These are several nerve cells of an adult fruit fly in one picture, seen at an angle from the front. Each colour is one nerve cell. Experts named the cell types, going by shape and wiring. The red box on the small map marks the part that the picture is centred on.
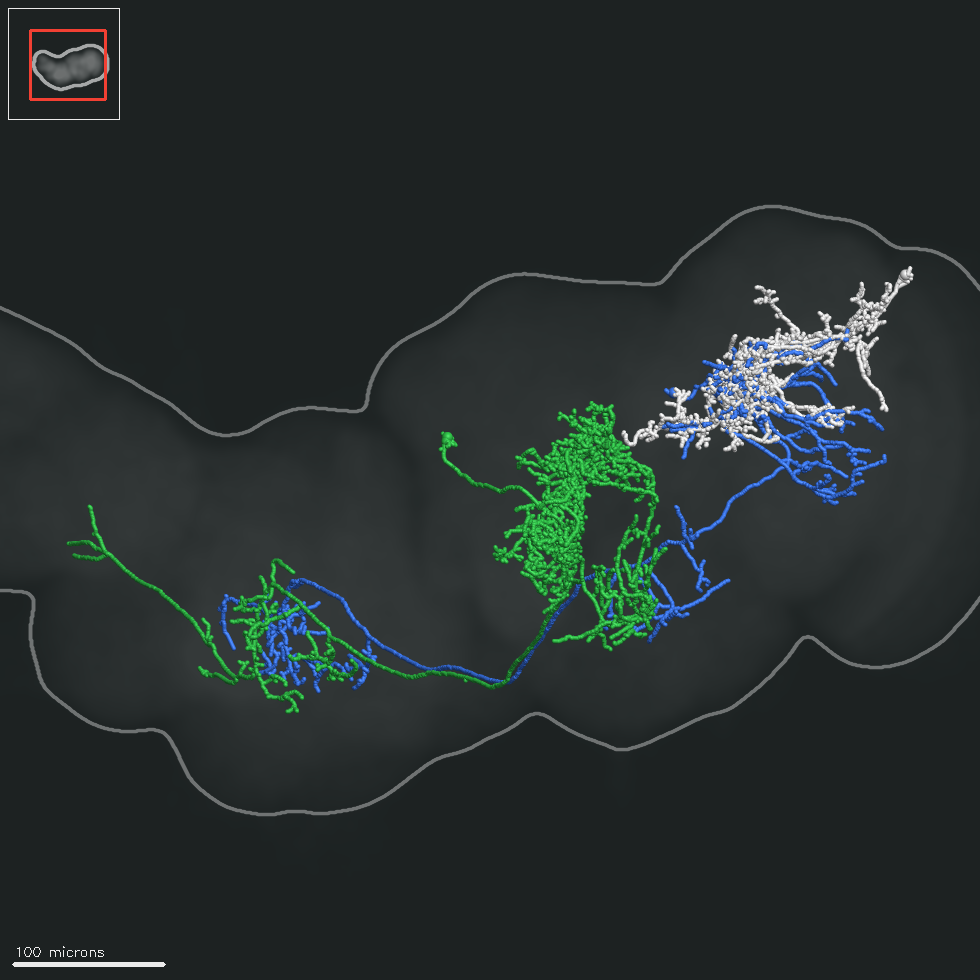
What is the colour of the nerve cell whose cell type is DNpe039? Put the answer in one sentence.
The colour is blue.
